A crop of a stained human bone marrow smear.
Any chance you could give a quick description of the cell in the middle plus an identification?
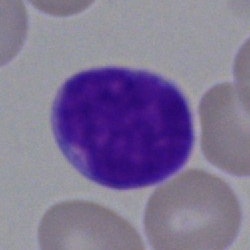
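Round to slightly oval, with a smooth outline, the cell is almost entirely filled by its nucleus. Cytoplasm is very scant, visible only as a small pale patch at the lower left edge. The chromatin is deep purple, with small paler spots scattered through it. It is a blast.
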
